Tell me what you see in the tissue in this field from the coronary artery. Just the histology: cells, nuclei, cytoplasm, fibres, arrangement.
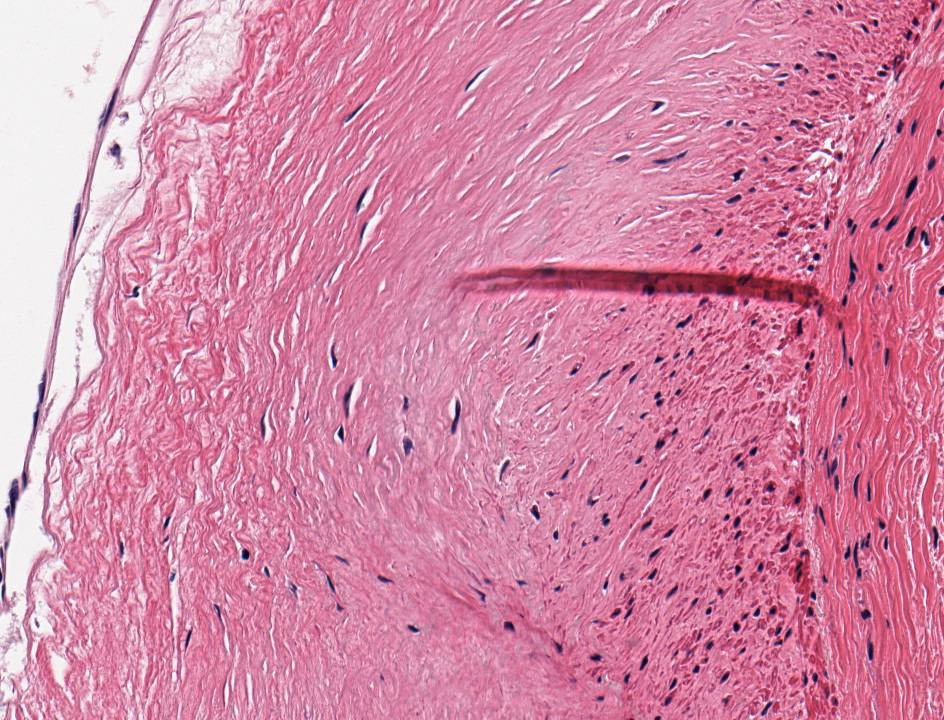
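Starting at the left edge, a single layer of flattened cells with thin, elongated nuclei lines the tissue. Next, just inside that lining, a band of loose, wavy, pale pink collagen fibres runs down the left side. Then the centre: dense pink collagen with only sparse, scattered spindle-shaped nuclei. Finally, nuclei are more numerous in the right-centre than in the left half.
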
